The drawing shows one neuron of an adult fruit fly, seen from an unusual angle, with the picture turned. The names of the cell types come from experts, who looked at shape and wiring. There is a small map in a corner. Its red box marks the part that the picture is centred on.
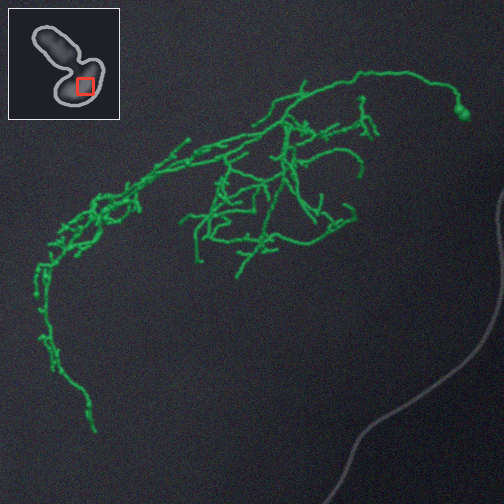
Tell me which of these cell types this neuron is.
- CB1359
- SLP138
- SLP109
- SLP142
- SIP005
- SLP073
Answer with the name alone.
SLP138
